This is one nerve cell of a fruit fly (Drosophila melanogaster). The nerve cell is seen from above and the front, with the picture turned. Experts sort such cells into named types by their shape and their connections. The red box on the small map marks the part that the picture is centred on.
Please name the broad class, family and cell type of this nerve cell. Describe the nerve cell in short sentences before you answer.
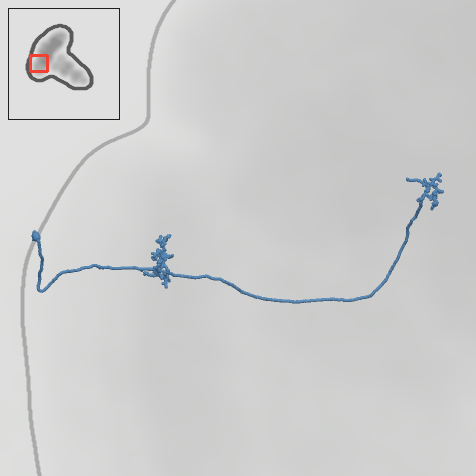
Its cell body lies on the left of the picture. As drawn here it is more than twice as wide as it is tall. This is an optic-lobe intrinsic neuron. The family is Tm. The cell type is Tm34.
